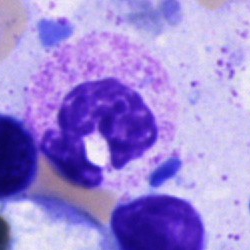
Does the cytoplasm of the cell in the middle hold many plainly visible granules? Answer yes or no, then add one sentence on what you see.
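Yes. Fine pink-purple granules are scattered evenly through the cytoplasm.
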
